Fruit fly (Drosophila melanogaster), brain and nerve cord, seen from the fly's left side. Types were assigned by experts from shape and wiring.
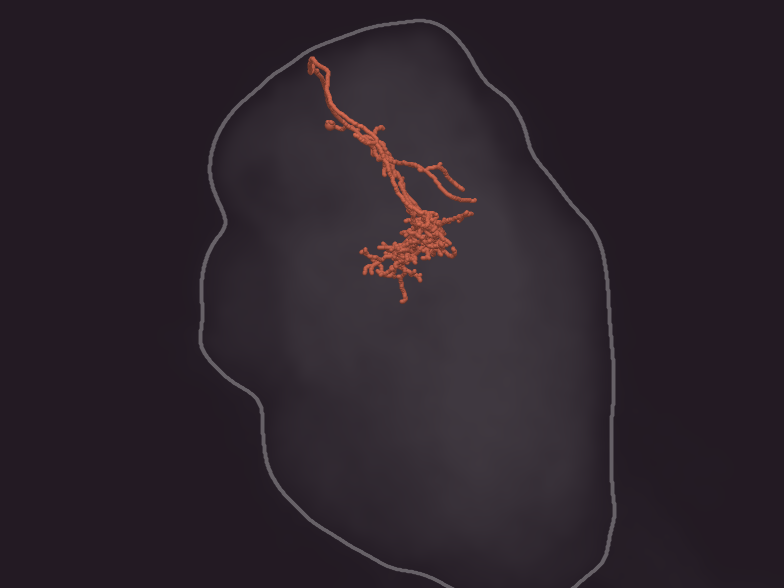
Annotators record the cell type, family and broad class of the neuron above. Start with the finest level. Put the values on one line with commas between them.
PVLP008_c, hemilineage VLPd&p1_dorsal, central-brain intrinsic neuron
